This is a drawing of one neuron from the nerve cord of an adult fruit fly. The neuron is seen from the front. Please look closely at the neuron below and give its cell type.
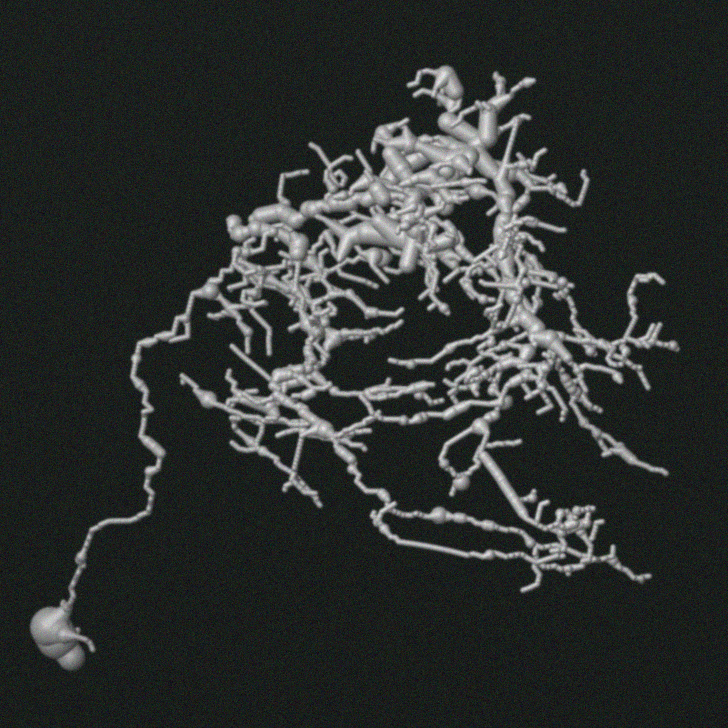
IN06A106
